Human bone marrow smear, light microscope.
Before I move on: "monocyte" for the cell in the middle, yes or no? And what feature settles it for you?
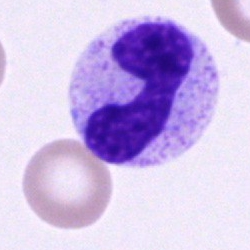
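A round, smooth outline encloses plentiful, pale lilac cytoplasm with no vacuoles. The nucleus is a thick, curved band bent into a hook; its chromatin is dark purple and coarsely clumped, and no nucleoli are visible.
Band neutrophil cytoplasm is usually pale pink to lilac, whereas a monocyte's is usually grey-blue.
The pale lilac tone therefore favours band neutrophil and tells against monocyte.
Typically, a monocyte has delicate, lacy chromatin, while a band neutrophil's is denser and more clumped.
The coarse clumping here again sides with band neutrophil.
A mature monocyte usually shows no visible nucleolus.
The absent nucleoli therefore do not count against monocyte. Monocyte is not the right name; this cell is a band neutrophil.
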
